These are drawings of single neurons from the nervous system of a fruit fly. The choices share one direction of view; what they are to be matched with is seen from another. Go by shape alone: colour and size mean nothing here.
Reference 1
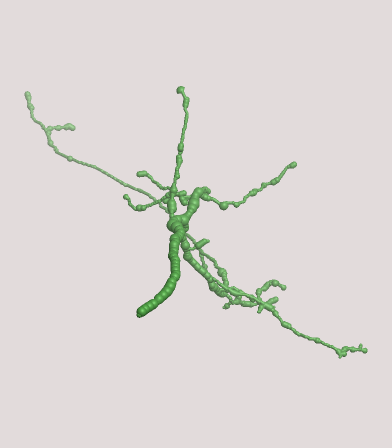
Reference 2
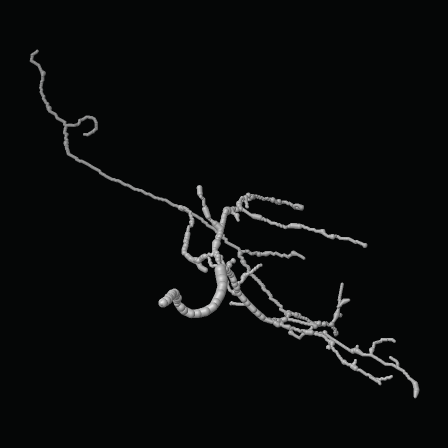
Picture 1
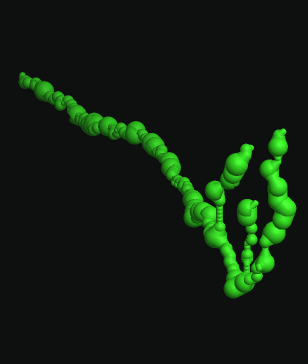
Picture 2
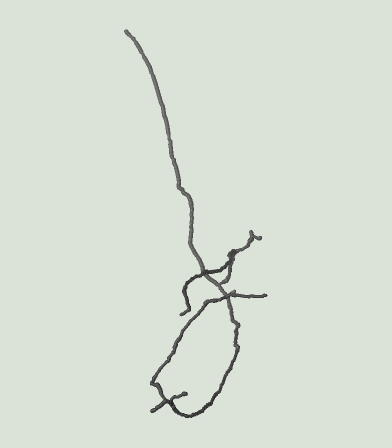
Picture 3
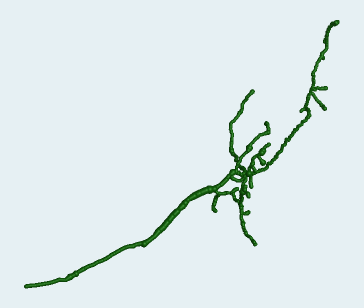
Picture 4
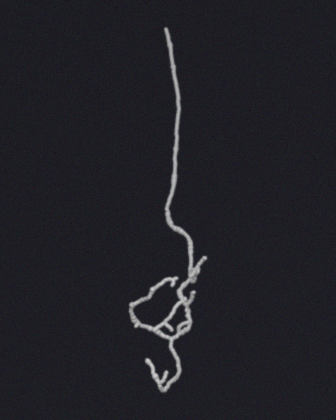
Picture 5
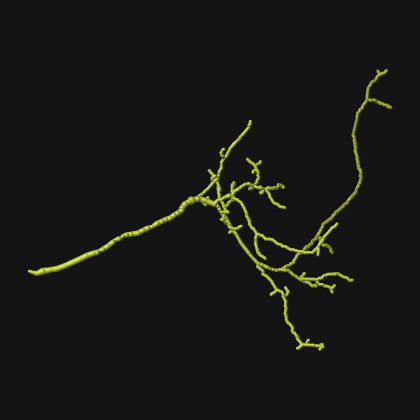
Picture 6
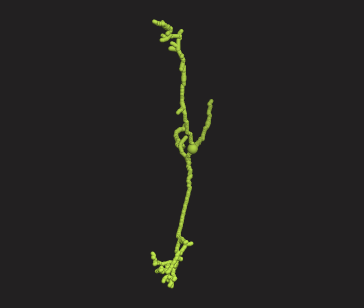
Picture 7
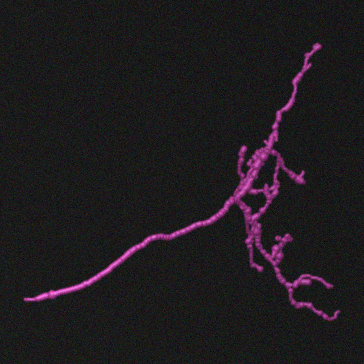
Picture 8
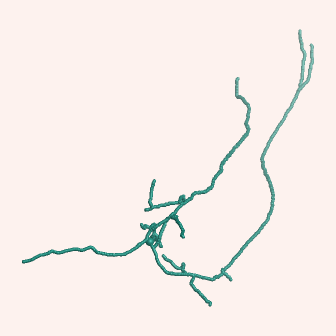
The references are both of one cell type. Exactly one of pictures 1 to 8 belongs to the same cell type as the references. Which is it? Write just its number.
5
